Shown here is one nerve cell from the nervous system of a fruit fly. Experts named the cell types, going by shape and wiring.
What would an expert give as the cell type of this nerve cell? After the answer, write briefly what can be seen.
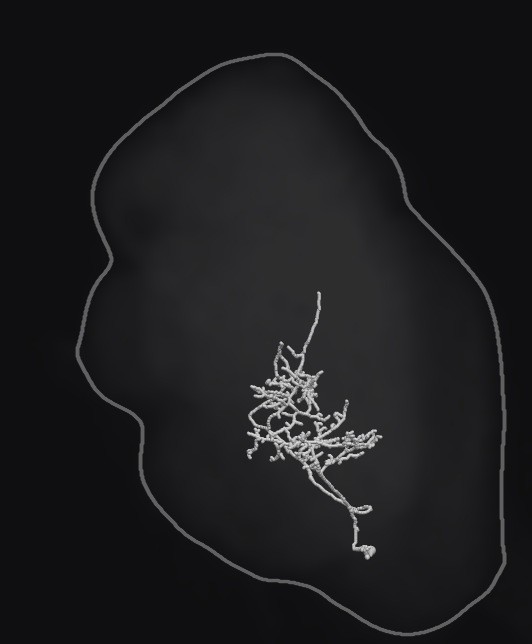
Its cell type is WED208. Its broad class is central-brain intrinsic neuron. As drawn here it is taller than it is wide.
